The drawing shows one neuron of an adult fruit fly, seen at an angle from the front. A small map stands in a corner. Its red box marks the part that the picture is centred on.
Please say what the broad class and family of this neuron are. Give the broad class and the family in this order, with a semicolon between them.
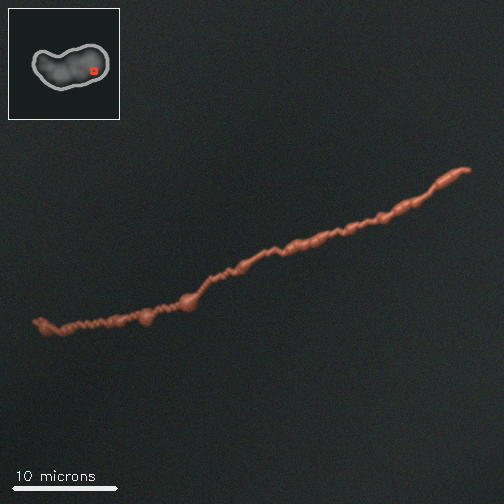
sensory neuron entering the brain; class mechanosensory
